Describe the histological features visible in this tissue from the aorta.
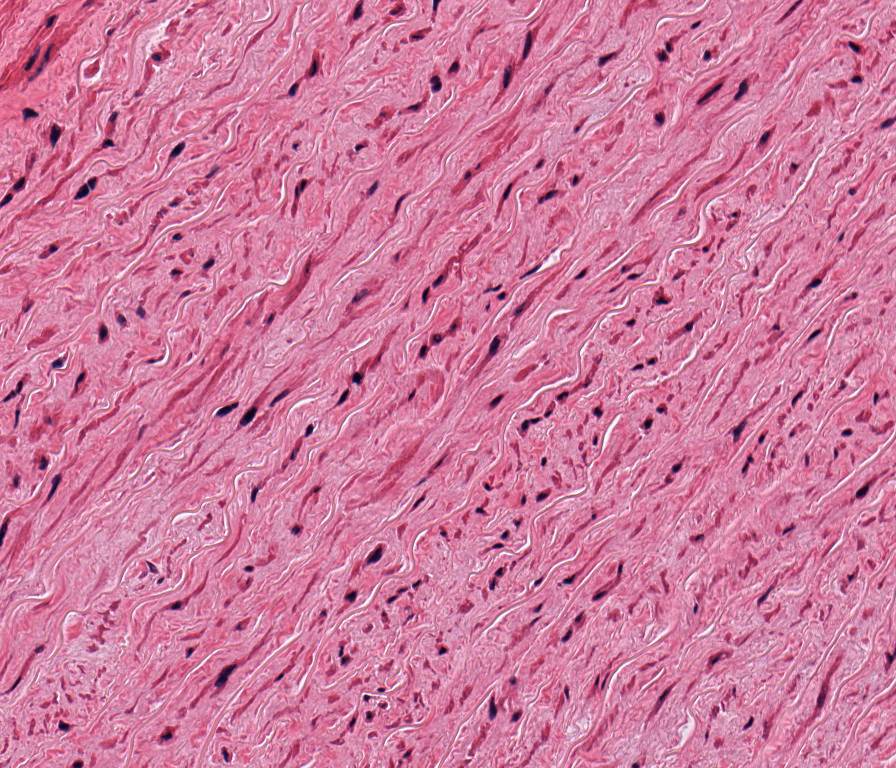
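Direction comes first: across the whole field, fibres run in parallel from lower left to upper right. Their course is wavy rather than straight. Next, the nuclei: small, dark and elongated, lying along the fibres. Last, distribution: the spindle cells are scattered fairly evenly, not crowded into sheets.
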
